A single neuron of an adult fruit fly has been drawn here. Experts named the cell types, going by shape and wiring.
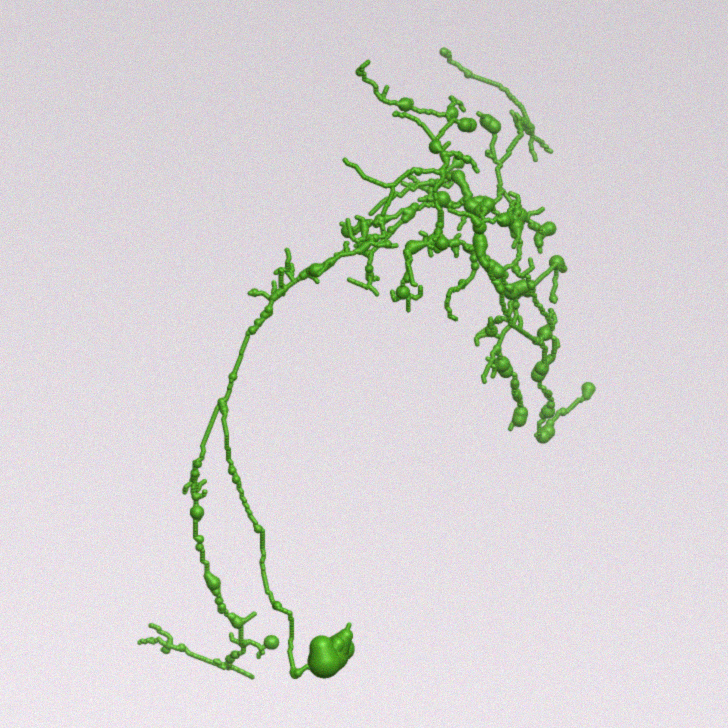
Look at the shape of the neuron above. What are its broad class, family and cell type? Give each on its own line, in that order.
nerve-cord intrinsic neuron
hemilineage 08A
IN08A039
